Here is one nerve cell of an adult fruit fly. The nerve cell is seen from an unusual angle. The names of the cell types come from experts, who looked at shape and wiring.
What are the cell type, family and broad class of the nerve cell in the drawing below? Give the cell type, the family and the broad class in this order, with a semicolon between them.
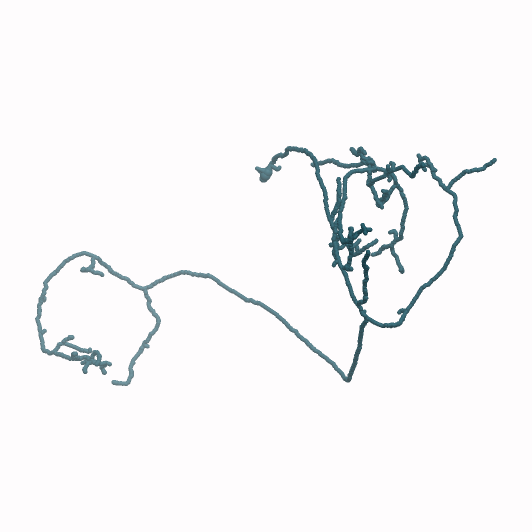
IN17A110; hemilineage 17A; nerve-cord intrinsic neuron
